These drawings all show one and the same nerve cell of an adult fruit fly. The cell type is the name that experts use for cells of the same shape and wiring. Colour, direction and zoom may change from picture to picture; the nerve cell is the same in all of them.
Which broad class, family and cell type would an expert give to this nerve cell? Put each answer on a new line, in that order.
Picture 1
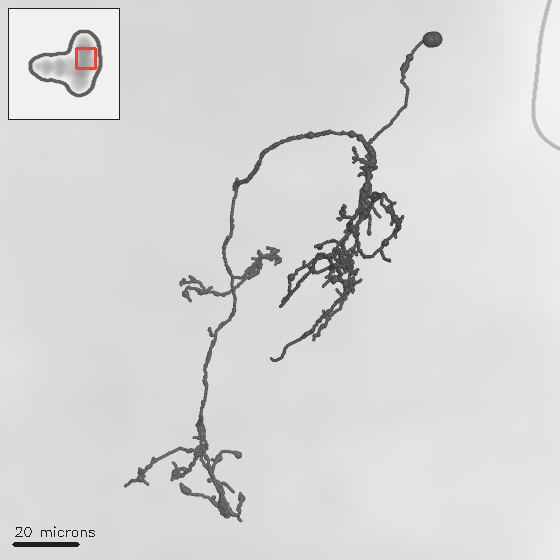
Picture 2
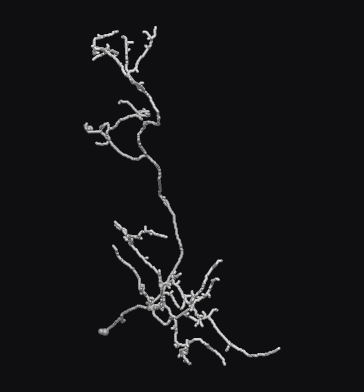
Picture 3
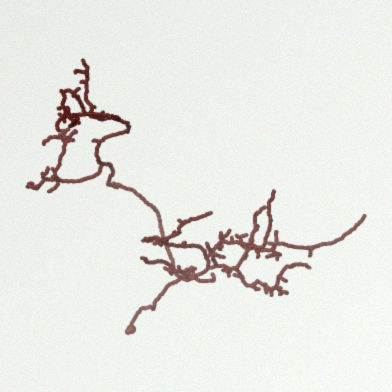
central-brain intrinsic neuron
hemilineage CREl1
LAL110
